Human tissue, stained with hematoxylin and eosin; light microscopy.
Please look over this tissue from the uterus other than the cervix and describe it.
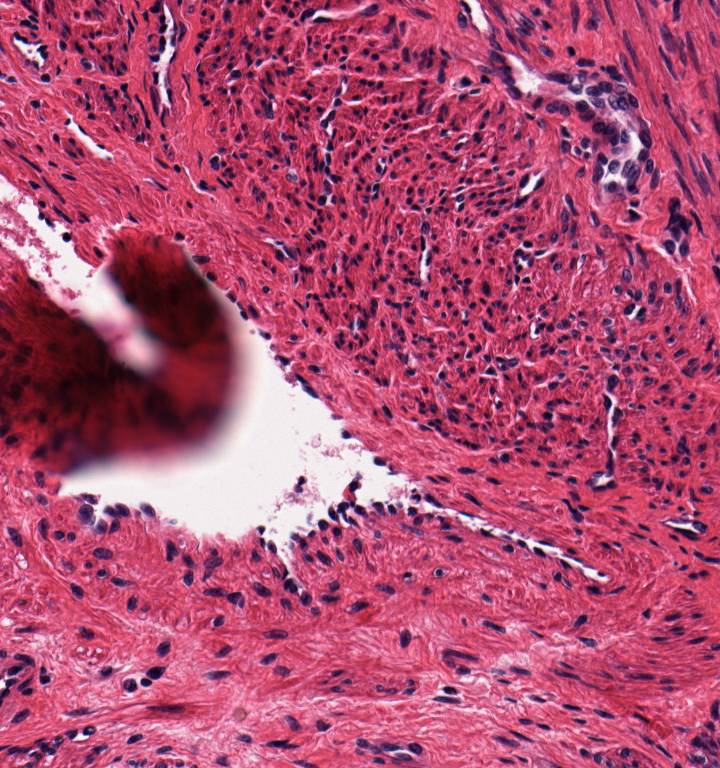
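First, the field consists of bundles of smooth muscle cells running in different directions. Second, their nuclei are dark purple and elongated to oval. Third, an irregular empty space lies in the left-centre. Finally, no fat cells are present.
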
